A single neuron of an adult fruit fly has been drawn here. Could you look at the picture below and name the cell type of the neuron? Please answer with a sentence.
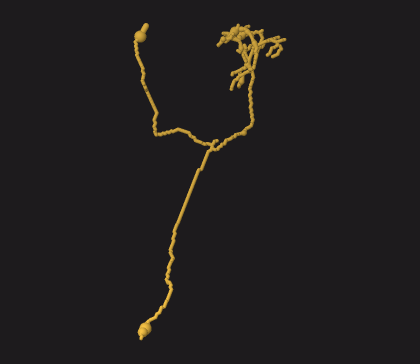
The cell type is TuBu02.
